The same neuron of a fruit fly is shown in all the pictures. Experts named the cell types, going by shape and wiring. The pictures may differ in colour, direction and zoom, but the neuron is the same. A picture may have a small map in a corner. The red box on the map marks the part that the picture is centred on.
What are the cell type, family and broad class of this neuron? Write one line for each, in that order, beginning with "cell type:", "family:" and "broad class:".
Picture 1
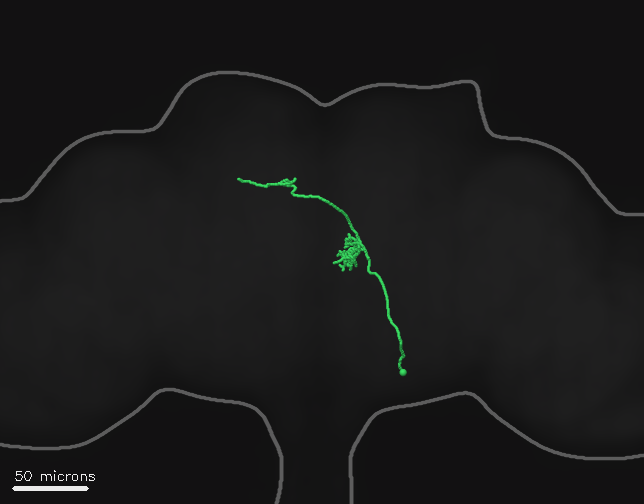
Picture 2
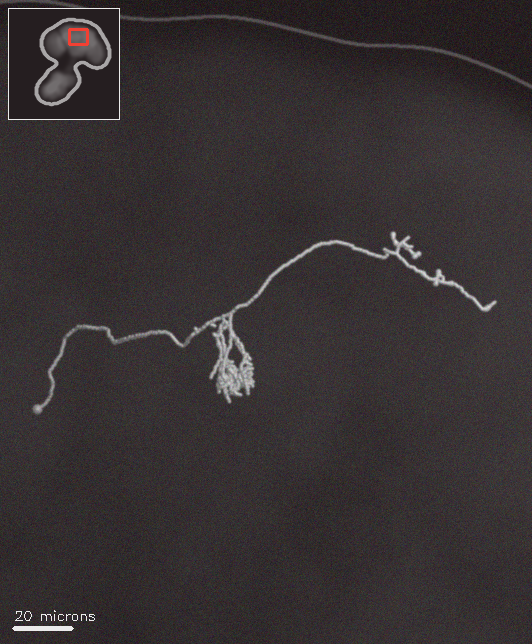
cell type: FC1C_a
family: class CX
broad class: central-brain intrinsic neuron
